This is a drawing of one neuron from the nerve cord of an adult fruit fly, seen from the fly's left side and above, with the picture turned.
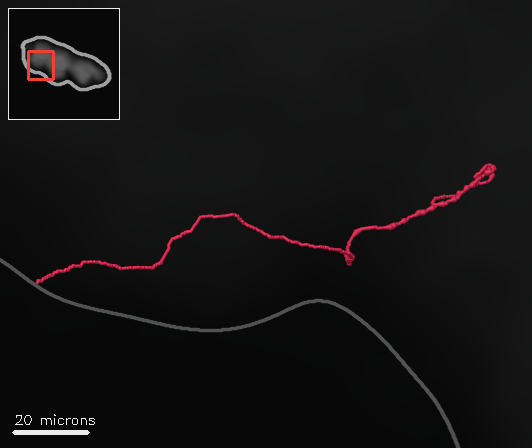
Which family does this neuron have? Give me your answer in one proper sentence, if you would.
Grouped by family, the neuron goes with class gustatory.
